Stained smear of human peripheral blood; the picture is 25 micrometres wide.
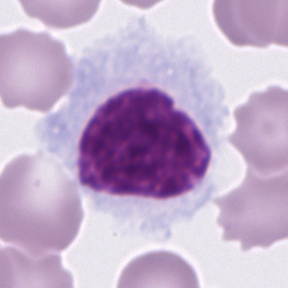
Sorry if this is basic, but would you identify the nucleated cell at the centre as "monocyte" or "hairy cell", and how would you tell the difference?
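Hairy cell, not monocyte. Border irregular and ragged, with many fine fringe-like projections. Abundant pale greyish blue cytoplasm forms a wide rim around the nucleus, wider above it than below.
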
